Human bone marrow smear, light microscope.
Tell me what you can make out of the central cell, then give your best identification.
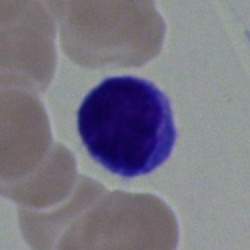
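Starting with the nucleus, the chromatin is dense and stains dark blue-purple throughout, and no nucleolus can be made out. Next, the cytoplasm shows only as a thin, paler blue crescent along the right edge. Finally, no granules are visible anywhere in the cell. This is a lymphocyte.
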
